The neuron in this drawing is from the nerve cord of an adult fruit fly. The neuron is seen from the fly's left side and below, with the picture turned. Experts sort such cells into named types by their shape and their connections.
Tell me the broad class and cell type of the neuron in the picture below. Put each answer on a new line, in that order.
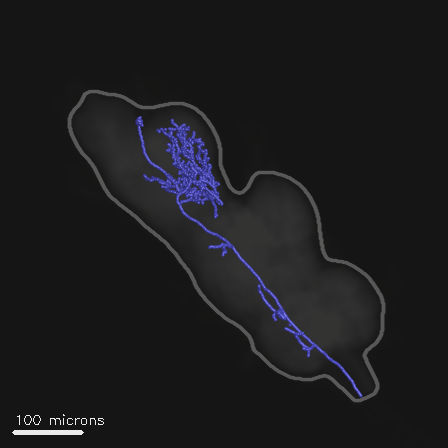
ascending neuron
ANXXX094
